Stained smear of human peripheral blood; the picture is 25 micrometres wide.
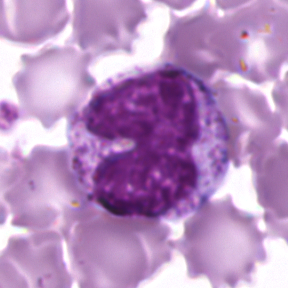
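Band neutrophil in a stained smear of human peripheral blood. Its round outline is smooth. A deep notch enters the nucleus from the left side, and the nucleus fills most of the cell. Around it, the cytoplasm is pale pinkish-lilac.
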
